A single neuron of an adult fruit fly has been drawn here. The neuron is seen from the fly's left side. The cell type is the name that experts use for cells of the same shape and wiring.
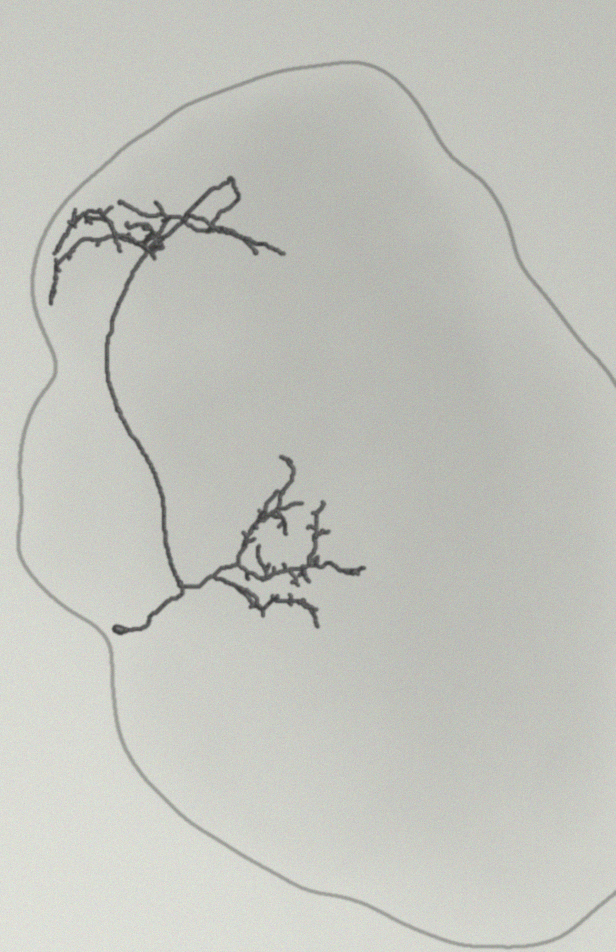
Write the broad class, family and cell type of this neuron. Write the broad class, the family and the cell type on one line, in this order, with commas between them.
central-brain intrinsic neuron, hemilineage FLAa2, CB4225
